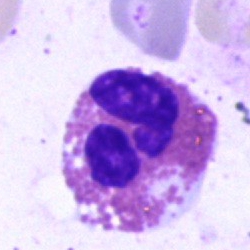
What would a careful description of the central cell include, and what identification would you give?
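Hmm, the outline is roughly round, though the edge is slightly uneven. Dense, dark purple chromatin, and no nucleoli that I can see. Cytoplasm takes up much of the cell, widest along the lower and right sides. It's an eosinophil.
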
